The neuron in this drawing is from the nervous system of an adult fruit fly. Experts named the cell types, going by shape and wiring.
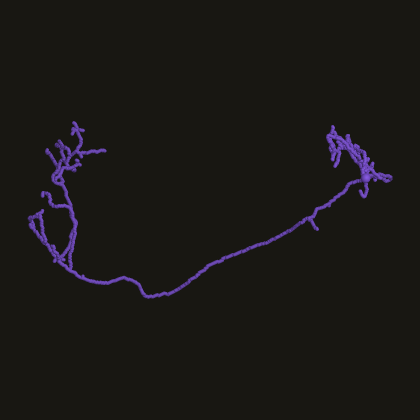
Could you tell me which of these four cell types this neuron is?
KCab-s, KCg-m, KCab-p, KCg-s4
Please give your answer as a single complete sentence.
This particular neuron has the cell type KCg-s4.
